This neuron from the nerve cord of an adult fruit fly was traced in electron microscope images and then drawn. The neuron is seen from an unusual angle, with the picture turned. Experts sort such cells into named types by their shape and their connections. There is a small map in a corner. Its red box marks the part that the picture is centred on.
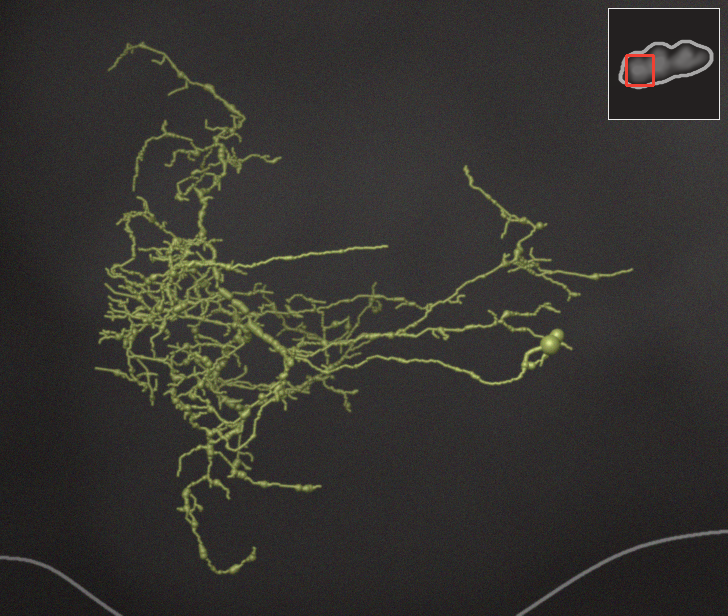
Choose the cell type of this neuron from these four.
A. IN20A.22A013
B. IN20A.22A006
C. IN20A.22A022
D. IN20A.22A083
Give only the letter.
A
